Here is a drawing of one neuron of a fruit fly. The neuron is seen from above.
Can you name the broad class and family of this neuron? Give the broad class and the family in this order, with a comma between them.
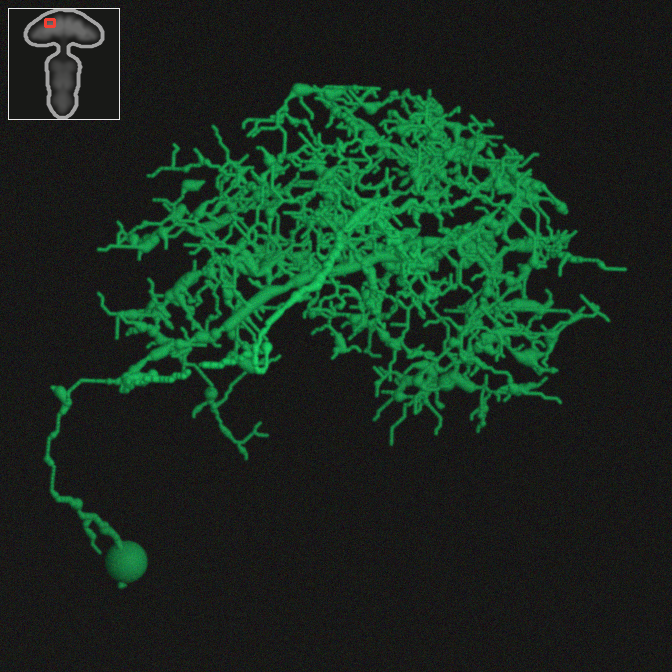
central-brain intrinsic neuron, hemilineage VLPl&p2_lateral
